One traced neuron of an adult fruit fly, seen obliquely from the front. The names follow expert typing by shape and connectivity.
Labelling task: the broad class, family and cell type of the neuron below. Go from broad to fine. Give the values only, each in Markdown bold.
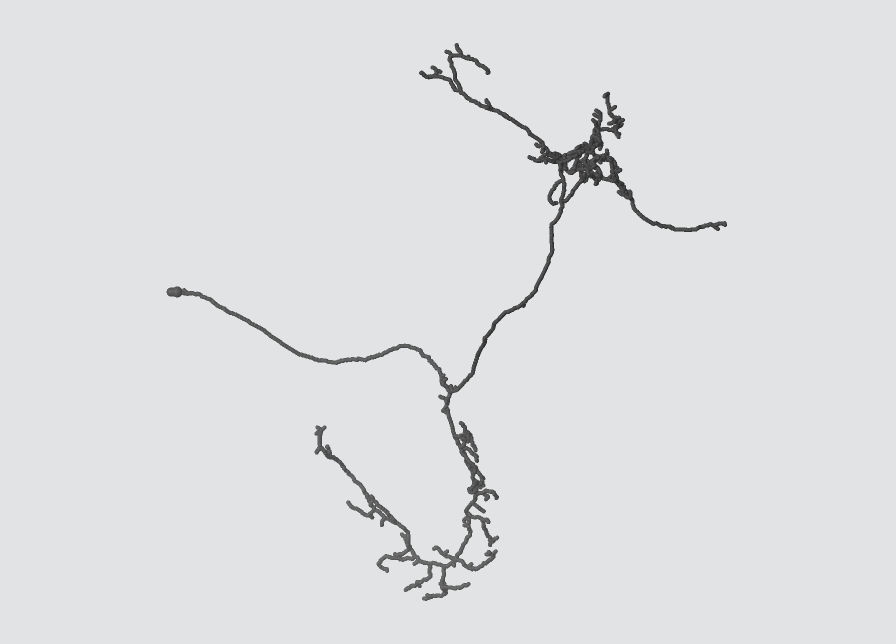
**central-brain intrinsic neuron**, **hemilineage CREa1_ventral**, **mAL_m6**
